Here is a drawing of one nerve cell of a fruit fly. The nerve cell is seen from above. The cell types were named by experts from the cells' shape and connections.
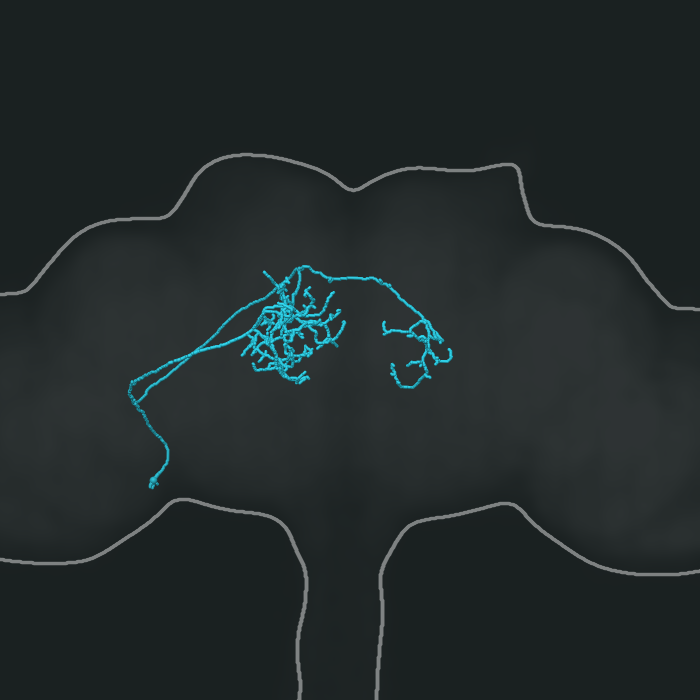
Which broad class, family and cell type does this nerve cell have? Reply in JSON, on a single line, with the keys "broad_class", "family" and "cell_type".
{"broad_class": "central-brain intrinsic neuron", "family": "hemilineage VLPl&p1_posterior", "cell_type": "CB1346"}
